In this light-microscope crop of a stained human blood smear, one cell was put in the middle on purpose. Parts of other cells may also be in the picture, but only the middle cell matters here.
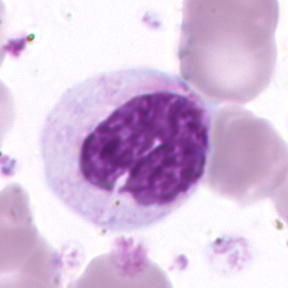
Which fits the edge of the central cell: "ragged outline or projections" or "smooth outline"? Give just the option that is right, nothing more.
Smooth outline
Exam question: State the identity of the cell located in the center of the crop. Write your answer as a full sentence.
The cell at the centre of the field is a band neutrophil.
